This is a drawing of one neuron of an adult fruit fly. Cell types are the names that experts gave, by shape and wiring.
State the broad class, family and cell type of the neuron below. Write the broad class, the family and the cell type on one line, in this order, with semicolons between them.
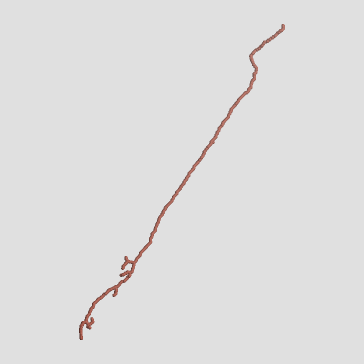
sensory neuron entering the nerve cord; class mechanosensory proprioceptive; SNpp57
